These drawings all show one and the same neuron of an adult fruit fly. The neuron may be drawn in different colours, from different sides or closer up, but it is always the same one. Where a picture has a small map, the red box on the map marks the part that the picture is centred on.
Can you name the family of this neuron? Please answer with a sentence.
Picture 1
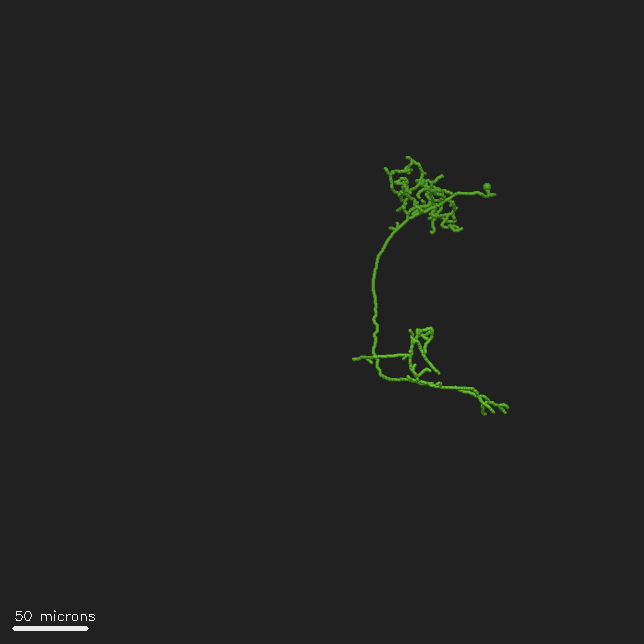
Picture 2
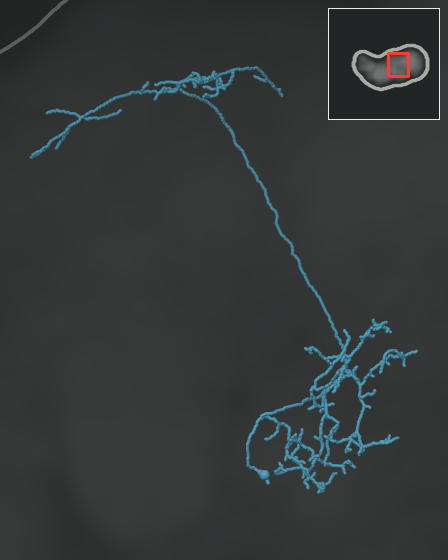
The family is hemilineage ALl1_ventral.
